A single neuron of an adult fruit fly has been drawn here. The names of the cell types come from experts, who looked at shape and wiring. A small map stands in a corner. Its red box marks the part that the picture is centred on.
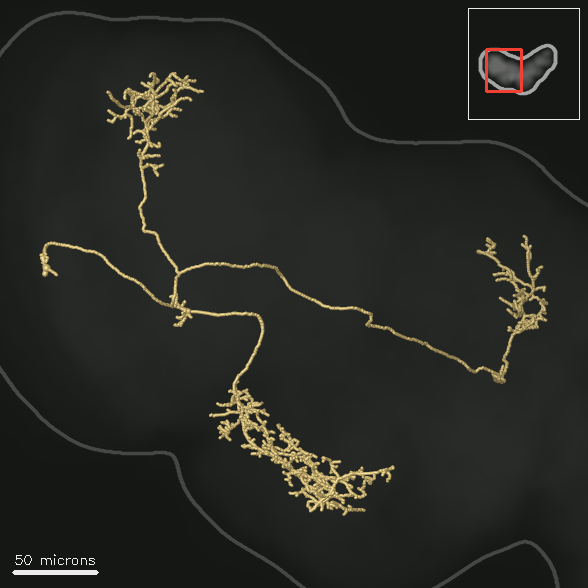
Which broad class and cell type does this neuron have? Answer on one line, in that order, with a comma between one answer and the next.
central-brain intrinsic neuron, SLP455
